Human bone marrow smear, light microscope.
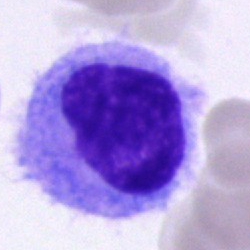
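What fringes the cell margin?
Many short, fine, fuzzy projections.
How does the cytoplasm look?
Ample and pale blue-lilac, widest on the left side of the nucleus, with no distinct granules that I can see.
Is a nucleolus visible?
No, none shows in the nucleus.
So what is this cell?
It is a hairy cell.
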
